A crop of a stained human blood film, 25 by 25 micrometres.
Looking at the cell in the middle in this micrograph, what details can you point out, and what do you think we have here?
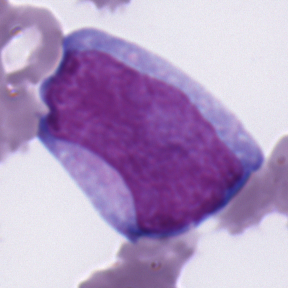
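Cytoplasm deeper blue at its outer edge than in its inner part; no clear vacuoles. Broad concave notch along the lower-left side of the nucleus. Surface smooth, without projections or blebs. Cell: myeloblast.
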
